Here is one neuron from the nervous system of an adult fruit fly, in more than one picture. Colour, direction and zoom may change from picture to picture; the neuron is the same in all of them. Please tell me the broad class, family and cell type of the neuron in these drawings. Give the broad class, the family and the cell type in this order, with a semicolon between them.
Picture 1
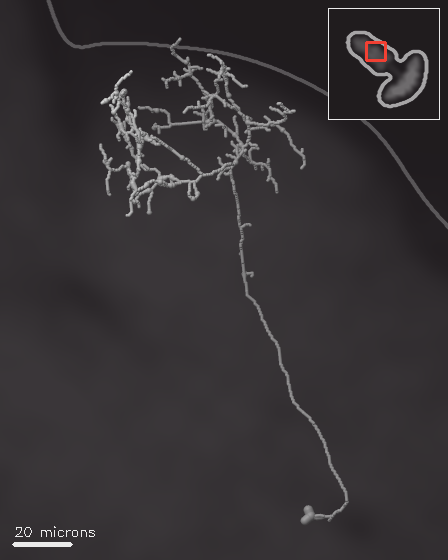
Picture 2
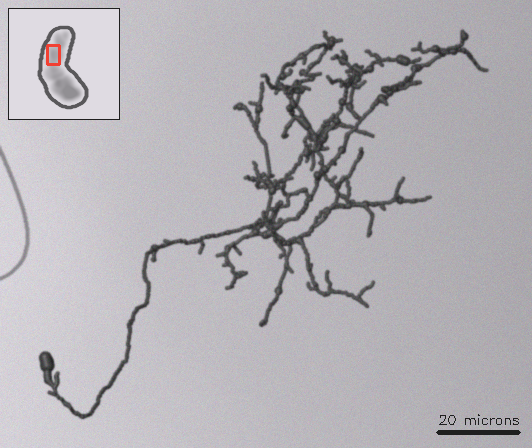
nerve-cord intrinsic neuron; hemilineage 13B; IN13B090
